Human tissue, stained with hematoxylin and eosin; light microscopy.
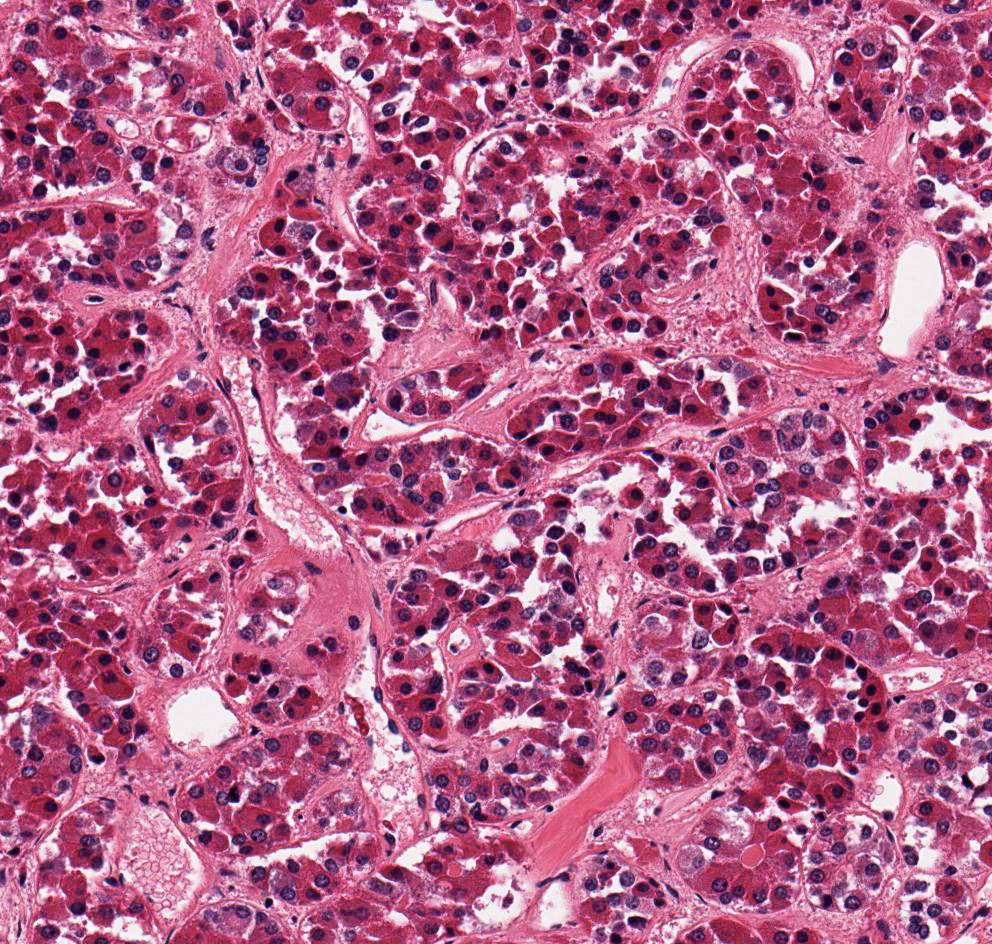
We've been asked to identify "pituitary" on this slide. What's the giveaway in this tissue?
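Pituitary: cells in rounded nests with thin fibrous septa throughout; nuclei mostly single, round, central.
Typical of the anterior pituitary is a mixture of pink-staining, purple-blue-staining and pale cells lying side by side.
Fits: most cells polygonal with abundant, deeply eosinophilic granular cytoplasm, and a minority scattered among the nests with paler, finely vacuolated grey-purple cytoplasm.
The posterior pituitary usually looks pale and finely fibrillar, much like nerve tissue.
Unlike that: the cytoplasm here is mostly deeply eosinophilic and granular.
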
